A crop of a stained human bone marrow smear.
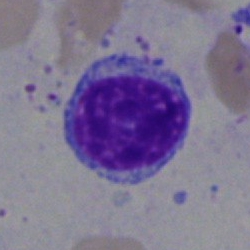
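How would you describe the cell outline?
Round.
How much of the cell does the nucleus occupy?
Most of it, leaving only a narrow rim of cytoplasm all around; that cytoplasm is blue.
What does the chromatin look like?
Dark purple and clumped, with small paler spots between the clumps.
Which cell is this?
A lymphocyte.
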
